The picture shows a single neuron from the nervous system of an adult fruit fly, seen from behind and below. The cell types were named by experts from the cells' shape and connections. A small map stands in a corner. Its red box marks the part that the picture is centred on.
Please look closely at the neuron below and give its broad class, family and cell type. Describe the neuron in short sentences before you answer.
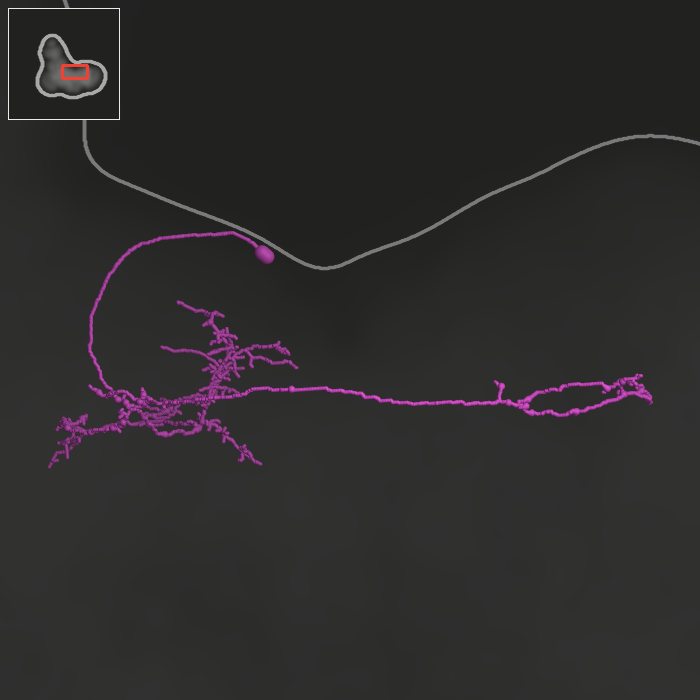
The picture shows dozens of branch ends. In this view it is more than twice as wide as it is tall. It is a central-brain intrinsic neuron. Its family is hemilineage SMPp&v1_posterior. The cell type is CB1926.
